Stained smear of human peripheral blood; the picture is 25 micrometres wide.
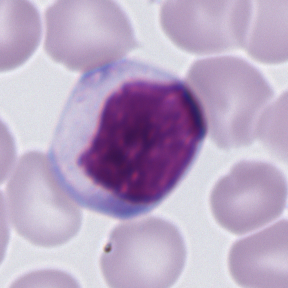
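Large granular lymphocyte in the middle of this blood smear, measuring about 13 micrometres across. Its nucleus has an angular outline built from fairly straight edges, and the chromatin within is dark purple and coarsely clumped. Pale grey-blue cytoplasm surrounds it, lying in its widest band to the left of the nucleus.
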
